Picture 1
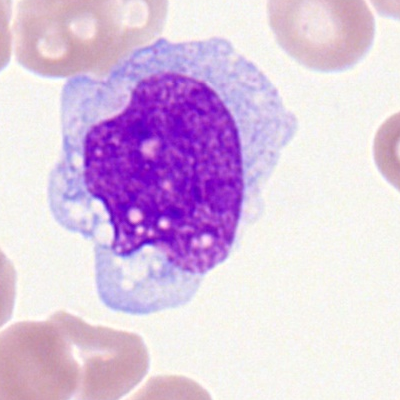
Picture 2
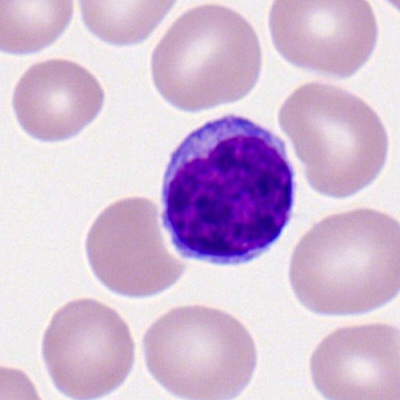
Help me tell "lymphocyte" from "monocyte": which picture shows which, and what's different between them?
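In picture 1 the cell is a monocyte; in picture 2 it is a lymphocyte. The monocyte's outline is irregular, with blunt bulges and uneven edges, whereas the lymphocyte's is round. The monocyte has abundant cytoplasm, while the lymphocyte has only a thin rim around its nucleus.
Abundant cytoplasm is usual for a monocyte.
The monocyte's cytoplasm is pale grey-blue, with several small clear vacuoles at the lower left of the nucleus and fine, faint pinkish-purple granules scattered like dust; the lymphocyte's is pale blue, without coarse granules.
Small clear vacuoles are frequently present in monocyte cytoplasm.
The monocyte's nucleus is large and irregular, with an uneven notched contour on its lower-left side; in the lymphocyte the chromatin is dark purple and coarsely clumped, and no nucleoli can be seen.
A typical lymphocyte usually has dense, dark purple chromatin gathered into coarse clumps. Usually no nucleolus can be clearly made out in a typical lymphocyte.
Red cells lie around the monocyte without overlapping it.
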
